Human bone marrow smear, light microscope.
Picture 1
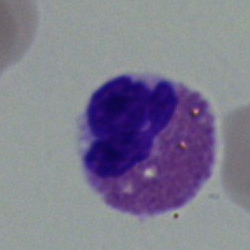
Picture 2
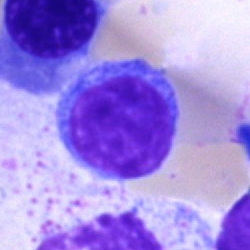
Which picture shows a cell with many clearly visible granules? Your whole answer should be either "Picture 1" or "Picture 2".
Picture 1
